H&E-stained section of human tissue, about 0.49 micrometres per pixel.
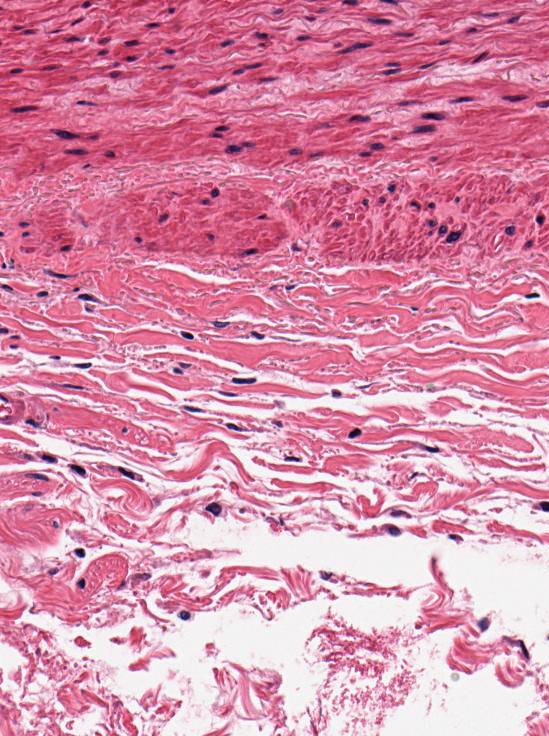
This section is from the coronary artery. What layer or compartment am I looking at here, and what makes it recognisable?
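The section shows the tunica adventitia. Loose fibrous connective tissue fills the lower two-thirds, where pink, wavy collagen bundles lie separated by clear clefts, with sparse, dark, spindle-shaped fibroblast nuclei among them.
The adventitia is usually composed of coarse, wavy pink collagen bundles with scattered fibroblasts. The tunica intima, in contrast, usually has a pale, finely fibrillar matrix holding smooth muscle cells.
Across the upper third is smooth muscle, its cells running horizontally with elongated, cigar-shaped nuclei.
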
